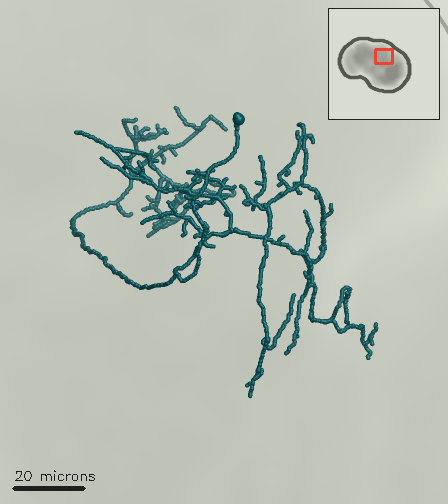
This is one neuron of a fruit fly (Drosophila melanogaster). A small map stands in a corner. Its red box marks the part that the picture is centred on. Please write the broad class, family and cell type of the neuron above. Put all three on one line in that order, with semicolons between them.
central-brain intrinsic neuron; hemilineage DL1_ventral; AOTU056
